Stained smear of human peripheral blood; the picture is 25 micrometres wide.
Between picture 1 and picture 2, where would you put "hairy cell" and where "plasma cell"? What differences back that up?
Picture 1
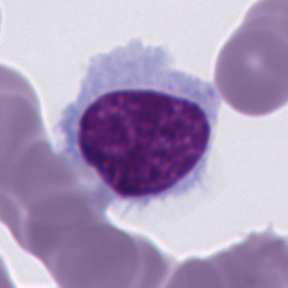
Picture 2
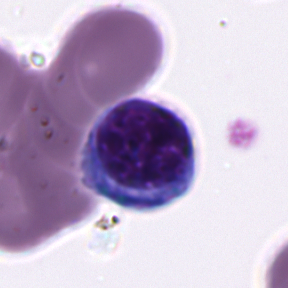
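The hairy cell appears in picture 1 and the plasma cell in picture 2. Their outlines differ most: the hairy cell has a ragged edge with fine hair-like projections around much of its border, most plentiful along its upper edge, whereas the plasma cell is round. Cytoplasm colour also separates them, pale greyish-blue in the hairy cell and deep blue in the plasma cell, where it forms only a narrow rim around the nucleus.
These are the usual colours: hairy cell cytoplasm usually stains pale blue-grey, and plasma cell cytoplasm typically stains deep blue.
The hairy cell's nucleus is a single rounded oval without lobes, about 12 by 9 micrometres.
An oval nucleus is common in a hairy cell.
In the plasma cell the chromatin is dark purple and coarsely clumped. Neither cytoplasm shows granules.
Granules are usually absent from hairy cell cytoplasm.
Red cells crowd against the hairy cell's left and lower sides and touch the plasma cell on its left.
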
